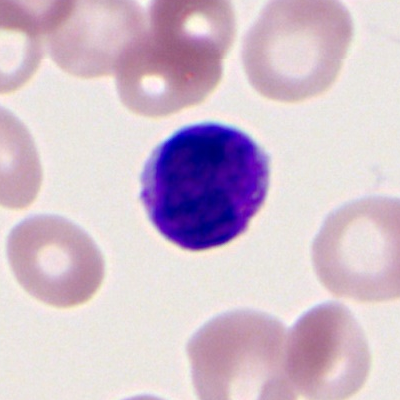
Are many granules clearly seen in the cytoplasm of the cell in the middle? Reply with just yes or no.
No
